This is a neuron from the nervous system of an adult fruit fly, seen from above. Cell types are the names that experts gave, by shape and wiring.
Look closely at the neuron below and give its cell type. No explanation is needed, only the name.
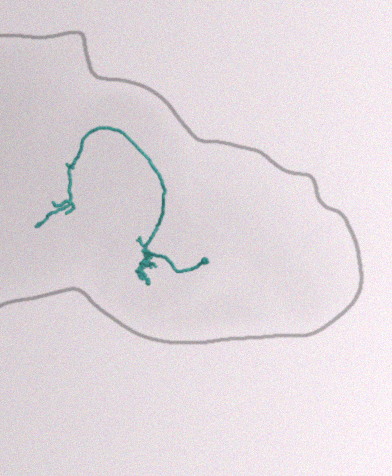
LoVP12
